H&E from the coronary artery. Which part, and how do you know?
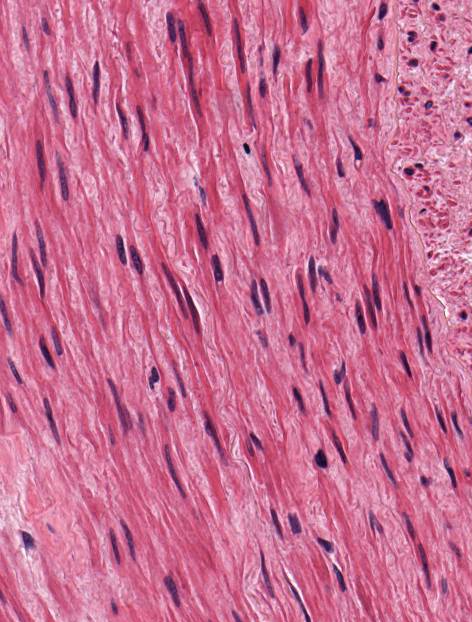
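Tunica media fills almost the whole field. Closely packed pink fibres run in parallel from top to bottom with a slight slant, and elongated, spindle-shaped dark purple nuclei are scattered fairly evenly among them.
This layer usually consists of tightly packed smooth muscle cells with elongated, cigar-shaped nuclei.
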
